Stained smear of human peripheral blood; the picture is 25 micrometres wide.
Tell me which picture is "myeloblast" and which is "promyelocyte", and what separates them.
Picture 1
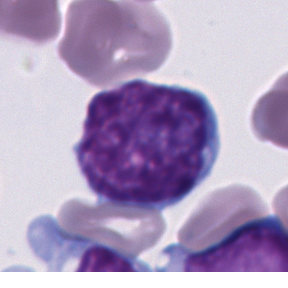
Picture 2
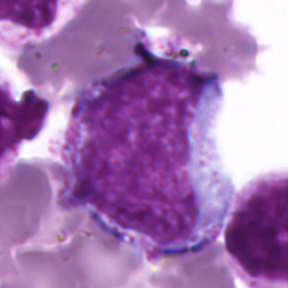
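The myeloblast is in picture 1 and the promyelocyte in picture 2. Fine reddish-pink granules are scattered across the cell in picture 2.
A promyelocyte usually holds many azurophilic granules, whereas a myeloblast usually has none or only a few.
The outline in picture 1 is smooth and roughly round, while in picture 2 it is angular with fairly straight edges. Each has a narrow rim of cytoplasm widest on the right side, blue in picture 1 and pale bluish in picture 2. In both, the chromatin lacks coarse dense clumps: it is finely mottled in picture 1 and evenly speckled in picture 2. The cell in picture 1 is about 12 micrometres across, with a round nucleus filling about 90% of its area.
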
